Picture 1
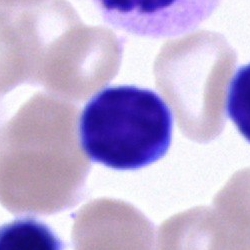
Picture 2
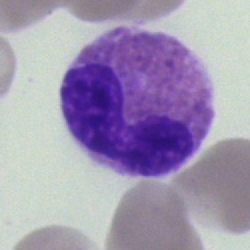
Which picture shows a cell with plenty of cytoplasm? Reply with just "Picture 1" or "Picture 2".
Picture 2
